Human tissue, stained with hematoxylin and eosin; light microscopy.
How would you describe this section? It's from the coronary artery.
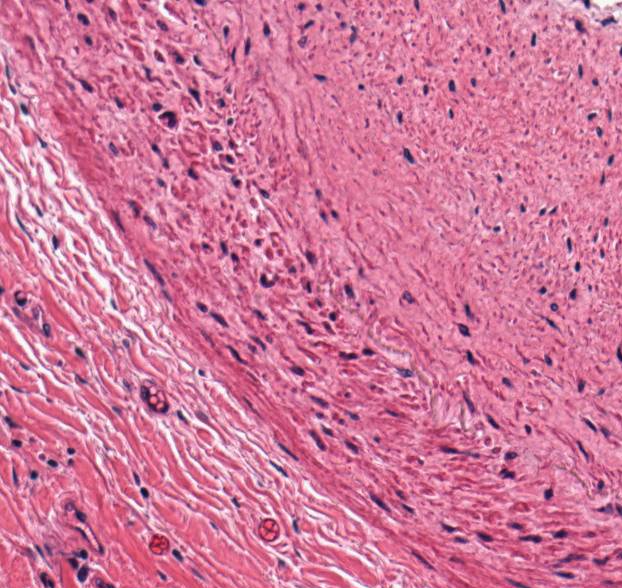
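Let me start with the boundary: it runs diagonally from upper left to lower right and splits the field in two. Below and to the left I see dense collagen in thick, wavy, deeply eosinophilic bundles, with only sparse nuclei among them. Above and to the right the tissue is more cellular, with spindle-shaped nuclei scattered through a finely fibrillar pink matrix.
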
